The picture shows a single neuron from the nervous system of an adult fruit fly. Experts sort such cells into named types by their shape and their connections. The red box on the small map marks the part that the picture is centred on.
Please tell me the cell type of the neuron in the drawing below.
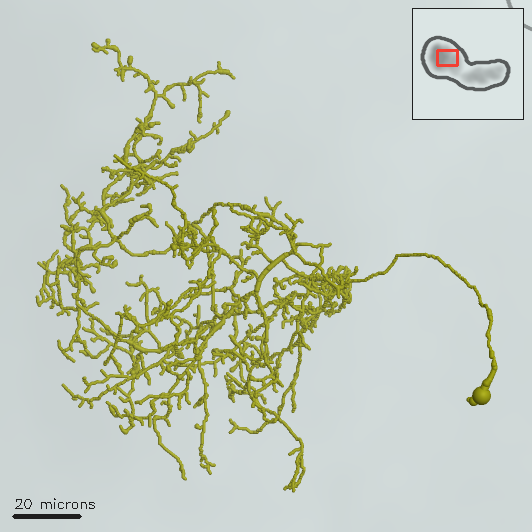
AVLP490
